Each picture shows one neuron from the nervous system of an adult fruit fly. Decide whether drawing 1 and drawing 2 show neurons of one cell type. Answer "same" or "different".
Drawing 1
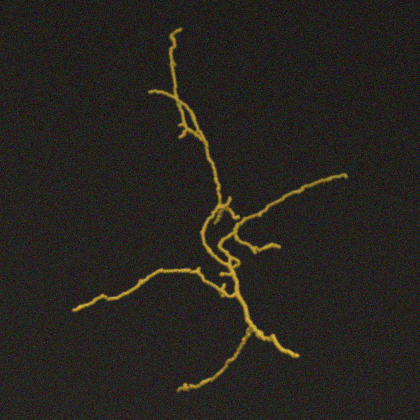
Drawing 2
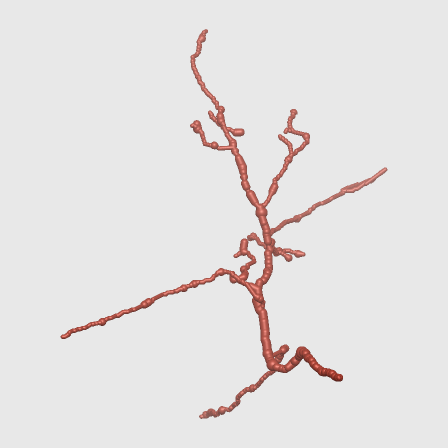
same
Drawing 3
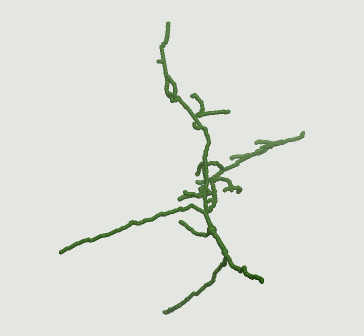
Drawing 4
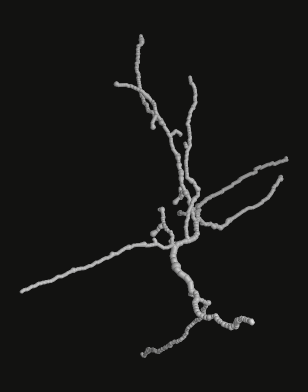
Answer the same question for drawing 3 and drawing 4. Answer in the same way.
same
